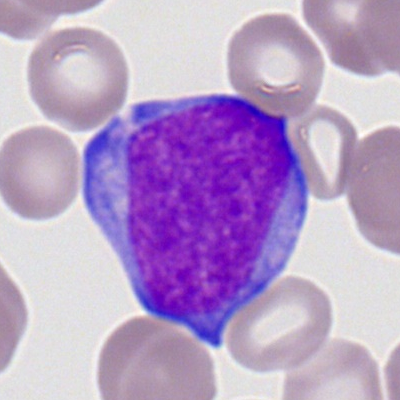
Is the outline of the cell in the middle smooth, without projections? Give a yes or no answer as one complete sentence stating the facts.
No, the border of this cell is rough instead of smooth.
